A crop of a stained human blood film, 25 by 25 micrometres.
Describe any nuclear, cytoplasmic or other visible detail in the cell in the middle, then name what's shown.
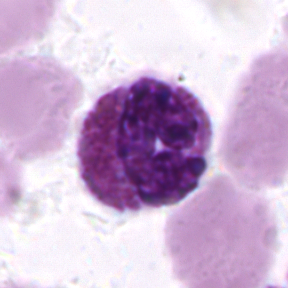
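Let me start with the nucleus: its lobes form a ring around a small clear gap near the cell's centre. The chromatin in them is dark purple and coarsely clumped. Turning to the cytoplasm, I see it densely filled with fine reddish-violet granules, and it is widest on the left side. The cell measures about 12 micrometres across. So this is an eosinophil.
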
